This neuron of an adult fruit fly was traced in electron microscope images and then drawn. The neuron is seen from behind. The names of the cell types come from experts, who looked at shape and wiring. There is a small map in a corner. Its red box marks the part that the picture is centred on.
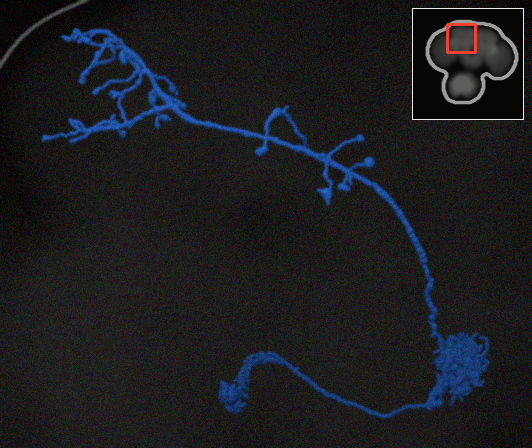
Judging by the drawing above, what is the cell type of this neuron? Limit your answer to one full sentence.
The cell type that this neuron has is DM2_lPN.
